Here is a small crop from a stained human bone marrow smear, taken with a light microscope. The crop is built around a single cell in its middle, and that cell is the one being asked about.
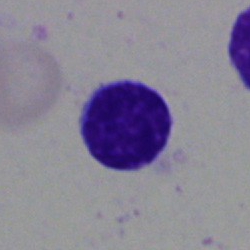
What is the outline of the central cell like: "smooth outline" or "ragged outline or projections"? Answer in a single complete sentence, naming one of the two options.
The cell is bounded by a smooth edge without blebs or tags.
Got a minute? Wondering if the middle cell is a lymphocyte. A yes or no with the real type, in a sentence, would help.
Yes, as for the central cell, it is a lymphocyte.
